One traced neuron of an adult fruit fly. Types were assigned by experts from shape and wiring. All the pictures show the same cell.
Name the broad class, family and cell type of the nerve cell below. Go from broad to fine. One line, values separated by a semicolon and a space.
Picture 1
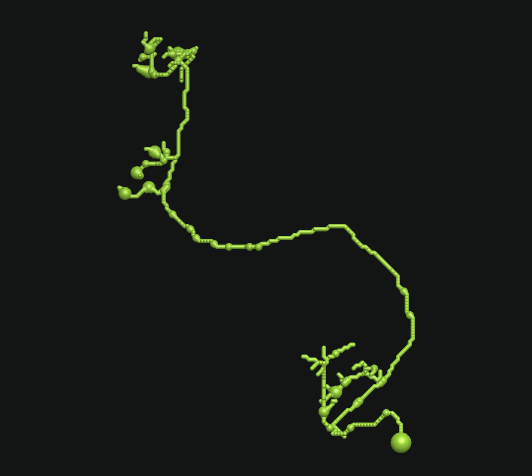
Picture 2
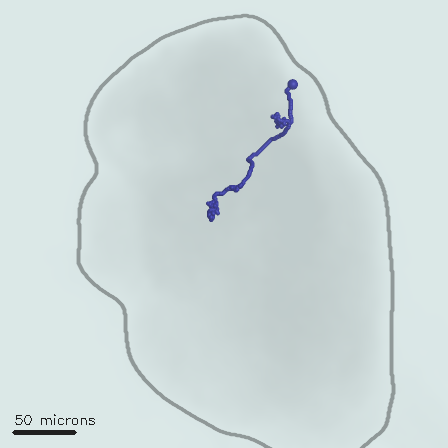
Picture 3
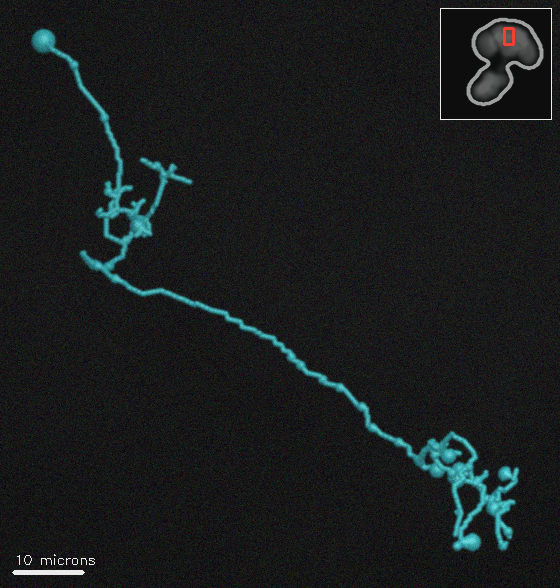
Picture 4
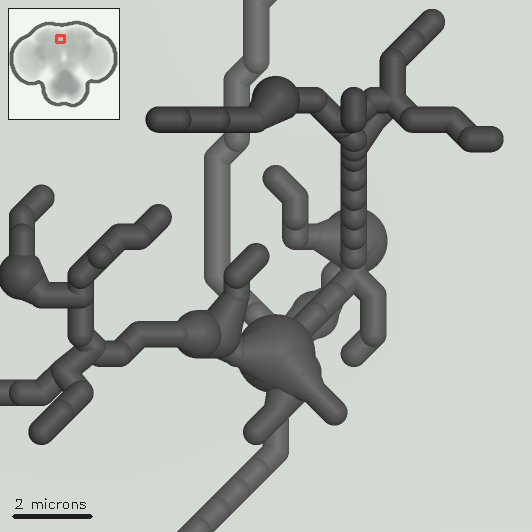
central-brain intrinsic neuron; class CX; PFNp_a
